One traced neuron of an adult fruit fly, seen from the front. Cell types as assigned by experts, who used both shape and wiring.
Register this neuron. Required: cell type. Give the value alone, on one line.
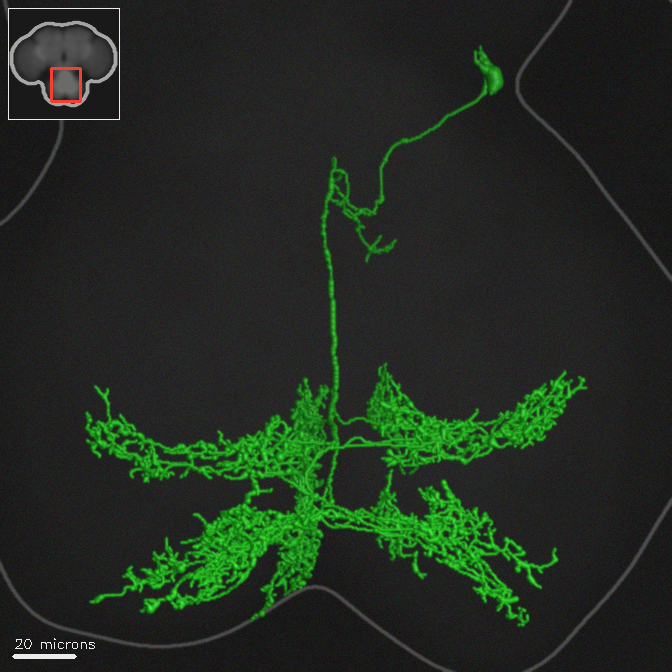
IN05B011a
